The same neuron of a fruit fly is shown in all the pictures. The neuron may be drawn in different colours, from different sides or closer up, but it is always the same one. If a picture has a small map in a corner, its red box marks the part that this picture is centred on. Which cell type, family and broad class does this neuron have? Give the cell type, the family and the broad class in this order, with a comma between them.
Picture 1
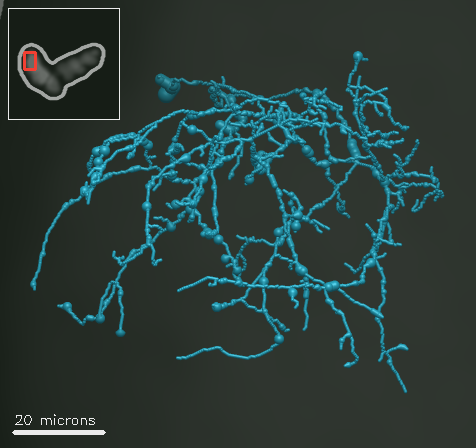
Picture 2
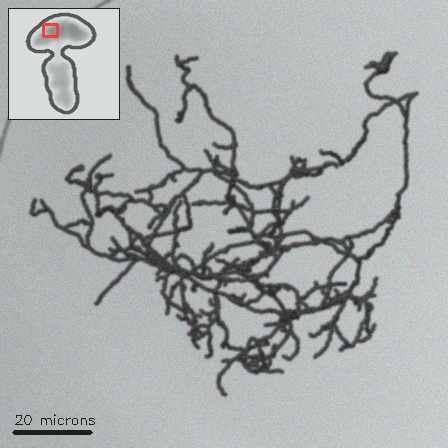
CB3959, hemilineage VLPd&p1_dorsal, central-brain intrinsic neuron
